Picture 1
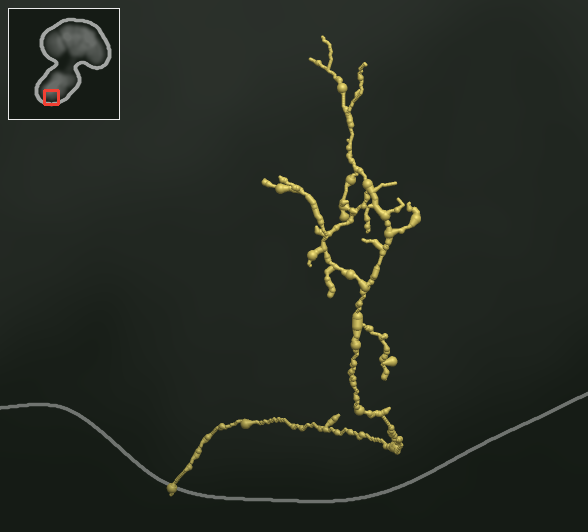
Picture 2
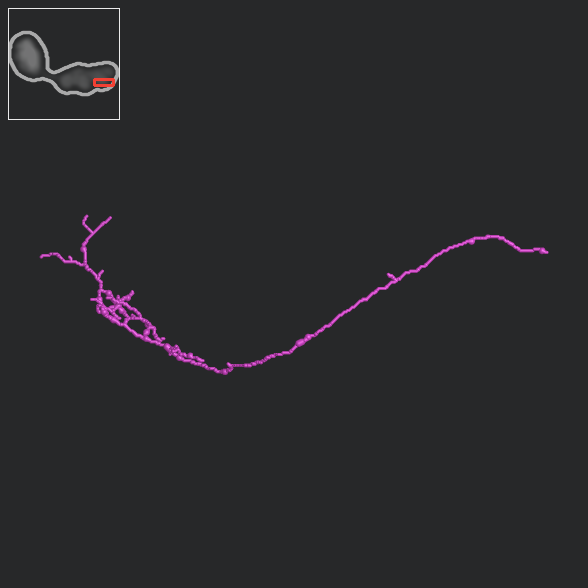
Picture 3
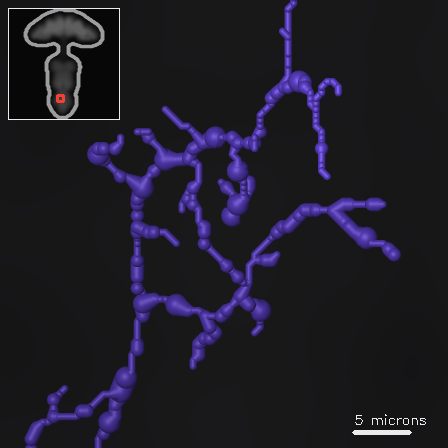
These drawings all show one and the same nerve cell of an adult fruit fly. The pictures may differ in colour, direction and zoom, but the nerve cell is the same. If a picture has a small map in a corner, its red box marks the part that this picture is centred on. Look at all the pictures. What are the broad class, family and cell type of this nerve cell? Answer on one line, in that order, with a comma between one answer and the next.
sensory neuron entering the nerve cord, class mechanosensory tactile, SNta23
